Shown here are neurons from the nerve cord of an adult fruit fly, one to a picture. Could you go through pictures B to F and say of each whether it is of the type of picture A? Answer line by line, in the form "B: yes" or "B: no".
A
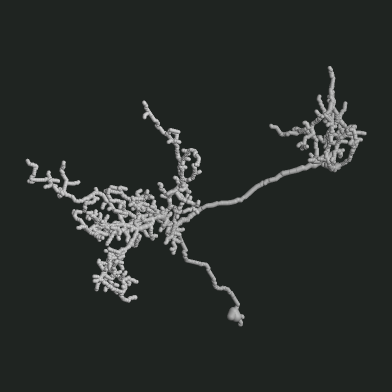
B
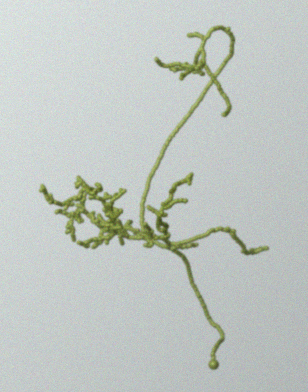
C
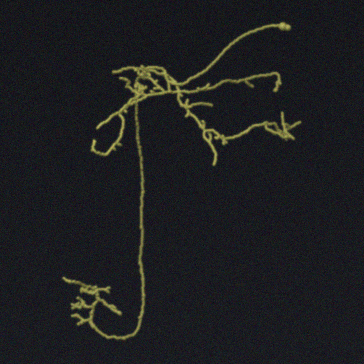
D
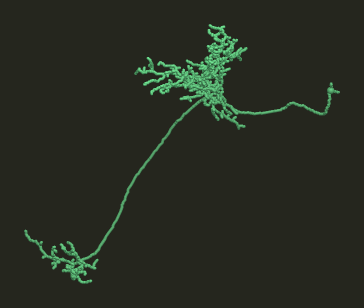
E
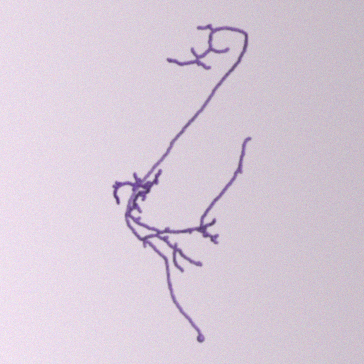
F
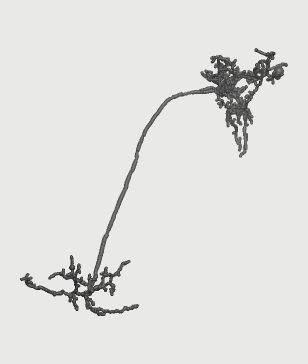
B: no
C: no
D: yes
E: no
F: yes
